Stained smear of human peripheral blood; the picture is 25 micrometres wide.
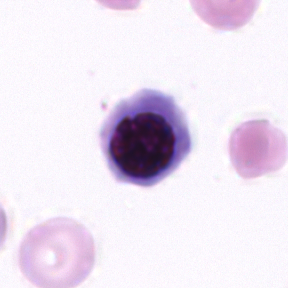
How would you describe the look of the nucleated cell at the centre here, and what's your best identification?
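Roughly 8 micrometres across, this one has dark purple, densely clumped chromatin, and there are no nucleoli you can see. There's a rim of blue-violet cytoplasm, widest above the nucleus, and the outline is slightly irregular, with blunt corners at the upper right. So that's a normoblast.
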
